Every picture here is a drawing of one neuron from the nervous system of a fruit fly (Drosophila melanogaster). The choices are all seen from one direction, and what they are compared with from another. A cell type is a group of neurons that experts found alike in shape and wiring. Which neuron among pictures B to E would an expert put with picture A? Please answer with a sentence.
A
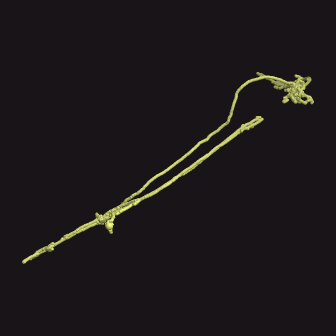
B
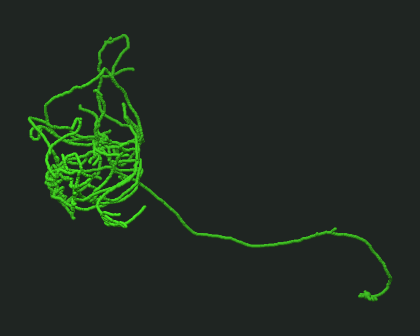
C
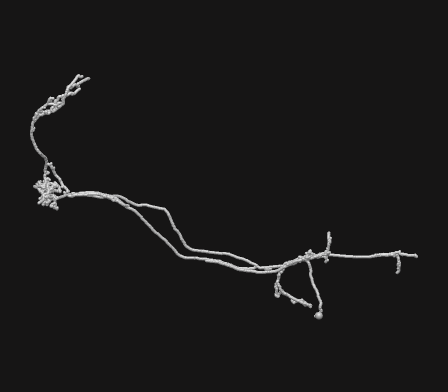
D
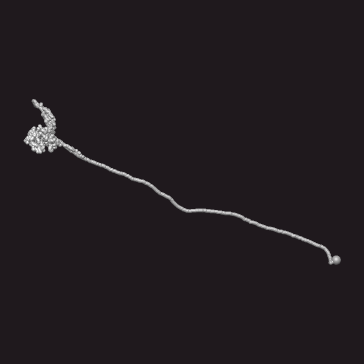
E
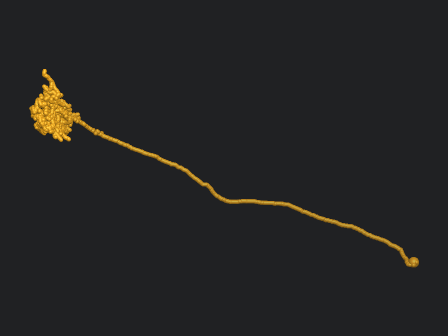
Picture C shows a neuron of the same cell type.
